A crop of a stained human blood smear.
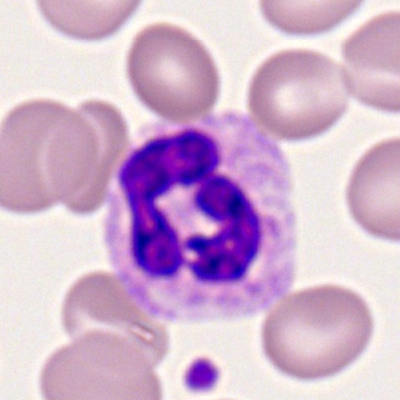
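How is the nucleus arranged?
It is divided into several lobes set in a loop around a pale central space, with no nucleoli to be seen.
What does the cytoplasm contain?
Fine, faint lilac granules fill it; no vacuoles are visible.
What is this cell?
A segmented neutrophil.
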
